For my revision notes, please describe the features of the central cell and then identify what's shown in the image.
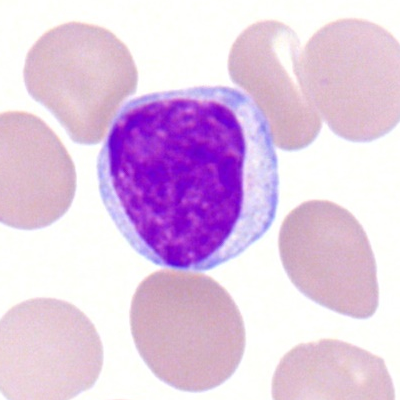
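Roughly round in outline, the cell has smooth edges. Most of it is taken up by the nucleus. Its chromatin is coarse and clumped, with paler gaps between the clumps. The cytoplasm is pale blue. It is a lymphocyte.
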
